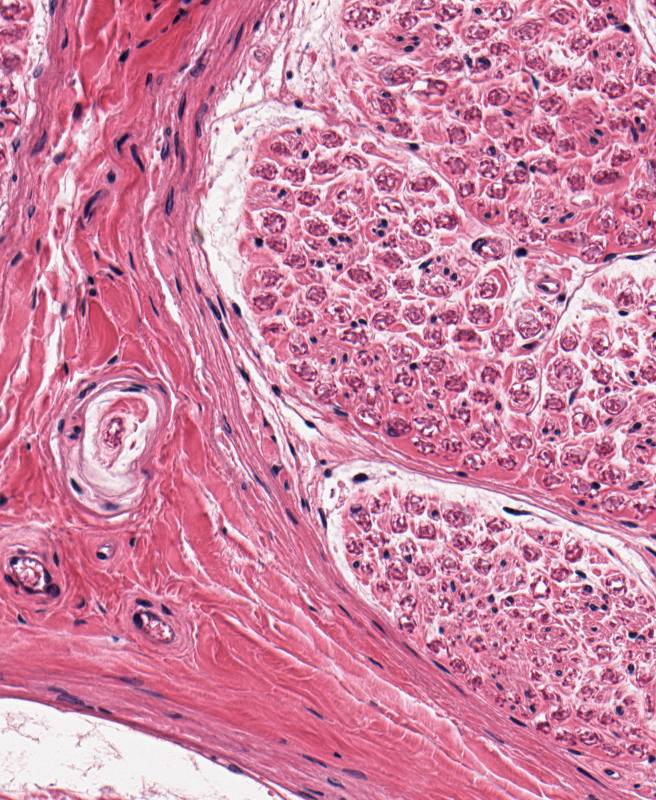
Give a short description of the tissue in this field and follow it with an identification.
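Rounded bundles of nerve fibres, separated by thin septa, occupy the right half; the left half is dense pink collagenous tissue. Cut transversely, the fibres form small round profiles, most showing a pink central axon within a pale, clefted ring. Small, dark, oval to elongated nuclei are scattered between the profiles inside the bundles. This is tibial nerve.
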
